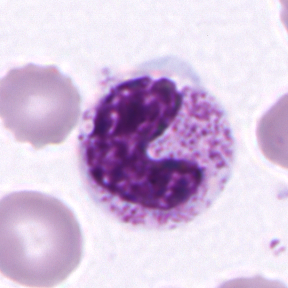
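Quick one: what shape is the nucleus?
One unbroken band curved into a C, its hollow opening to the right.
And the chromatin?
Dark purple, coarsely clumped.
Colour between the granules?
Pale pink, not blue.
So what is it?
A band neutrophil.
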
